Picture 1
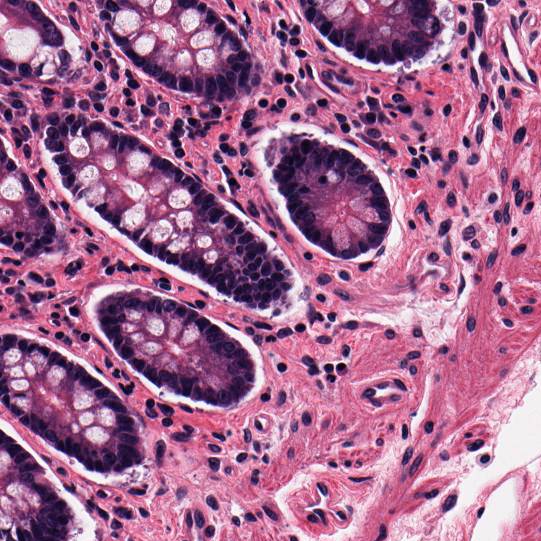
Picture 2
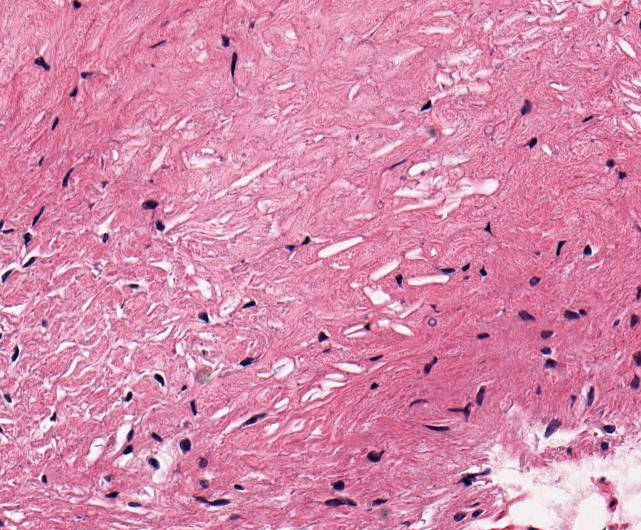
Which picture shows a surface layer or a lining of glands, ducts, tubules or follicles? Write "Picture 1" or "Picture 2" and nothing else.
Picture 1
